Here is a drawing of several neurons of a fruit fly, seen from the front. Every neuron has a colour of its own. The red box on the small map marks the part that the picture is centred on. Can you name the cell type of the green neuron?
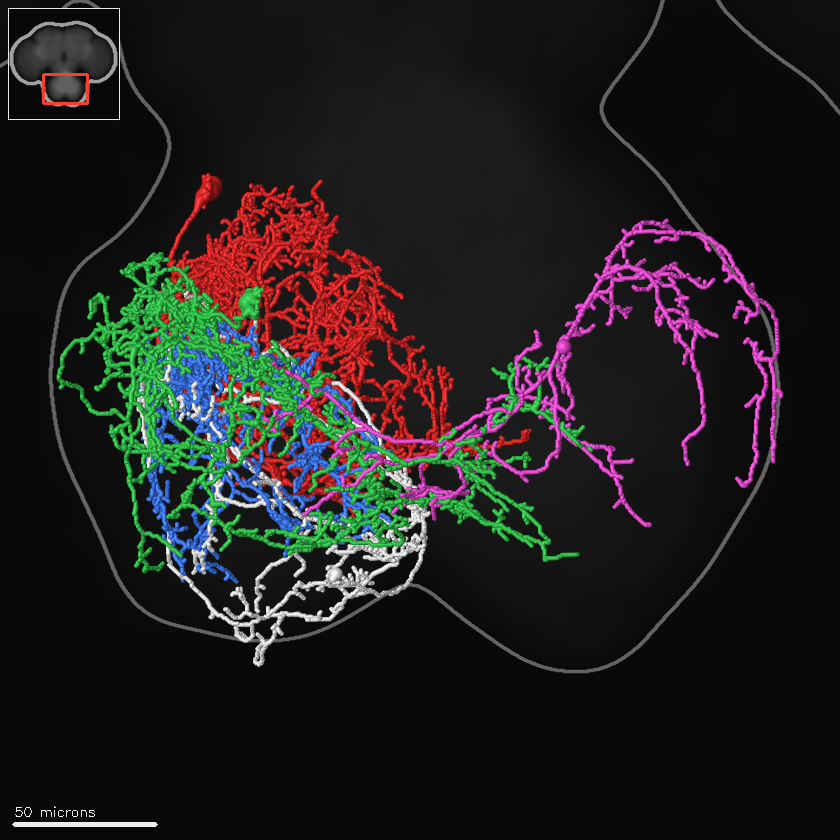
IN17A016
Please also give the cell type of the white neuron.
IN04B036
